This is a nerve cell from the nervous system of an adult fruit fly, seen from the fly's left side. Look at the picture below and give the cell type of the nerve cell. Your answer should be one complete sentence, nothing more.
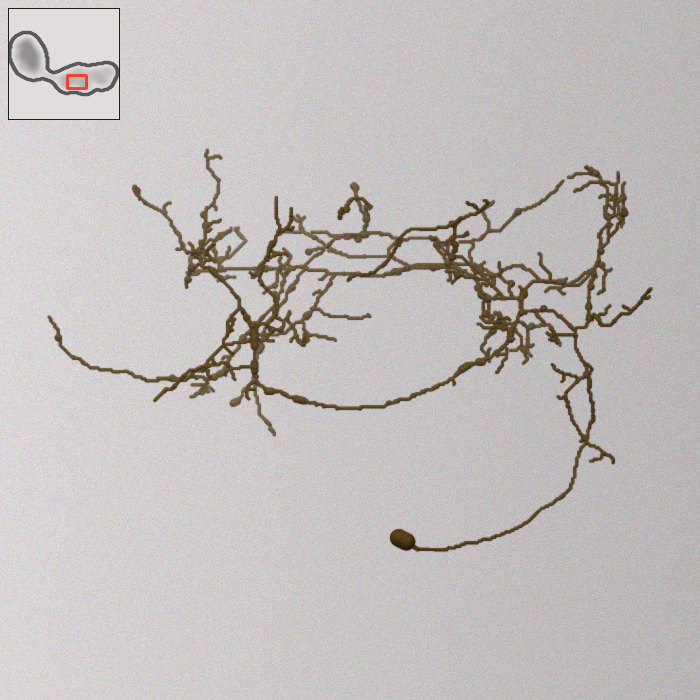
This nerve cell belongs to the cell type IN05B065.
